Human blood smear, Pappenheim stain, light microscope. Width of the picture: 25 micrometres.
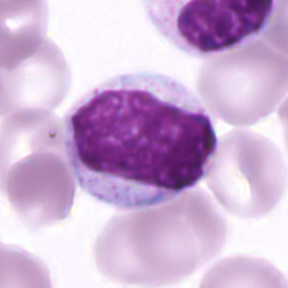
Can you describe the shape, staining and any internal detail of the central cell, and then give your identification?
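First, the nucleus: it is elongated, its long axis running from left to right, and it measures about 13 by 8 micrometres. It fills about 70% of the cell's area, and the cell as a whole is about 13 micrometres across. Second, the cytoplasm: it is pale blue-grey, with its widest band lying below the nucleus. Third, the granules: fine red-purple ones are scattered through the cytoplasm. Conclusion: this is a metamyelocyte.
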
